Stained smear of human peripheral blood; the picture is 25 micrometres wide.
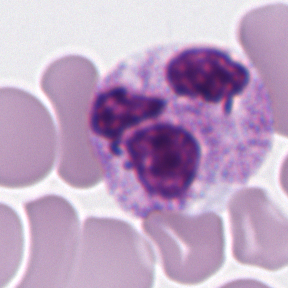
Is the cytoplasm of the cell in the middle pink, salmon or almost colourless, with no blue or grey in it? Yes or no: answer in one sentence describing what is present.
Yes, this cell's cytoplasm lacks blue and grey, being pink, salmon or nearly colourless.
